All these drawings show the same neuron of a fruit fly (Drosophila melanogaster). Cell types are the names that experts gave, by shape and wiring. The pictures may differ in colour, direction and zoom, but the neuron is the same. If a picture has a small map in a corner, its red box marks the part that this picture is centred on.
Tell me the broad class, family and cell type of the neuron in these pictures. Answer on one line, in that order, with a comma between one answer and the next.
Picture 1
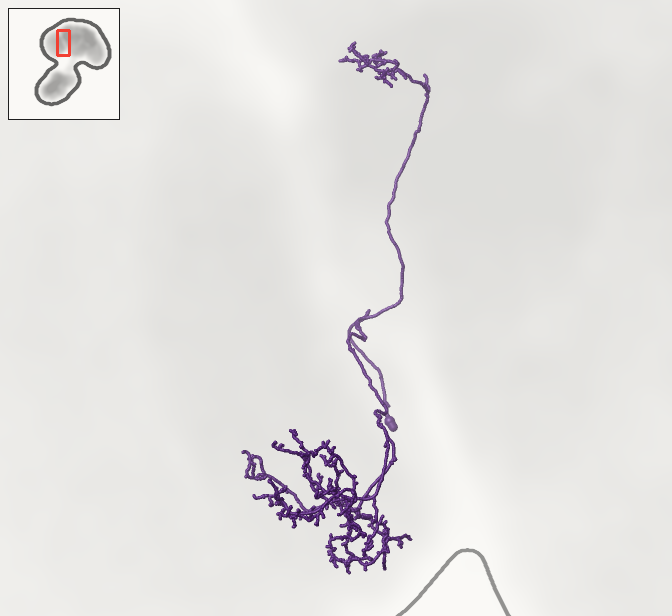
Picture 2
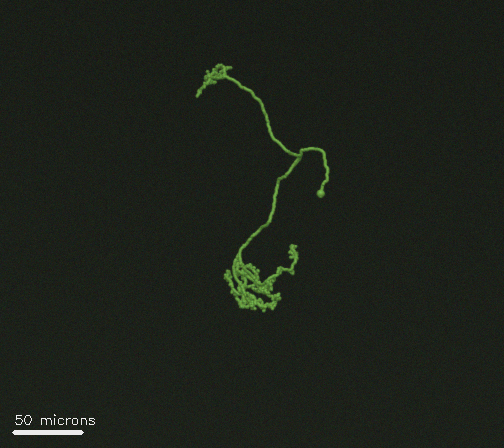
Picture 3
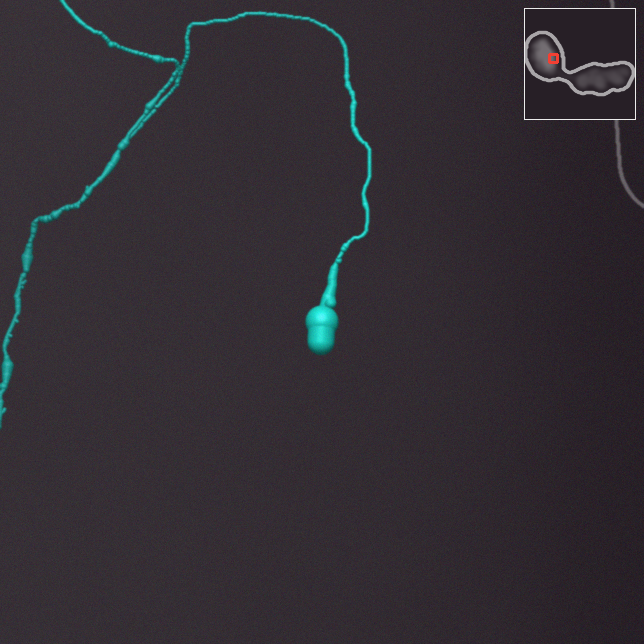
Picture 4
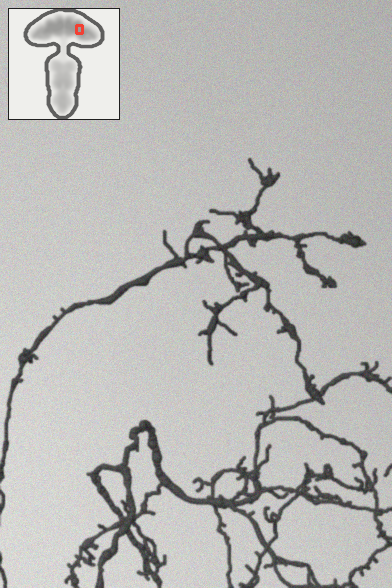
visual projection neuron, hemilineage VLPp&l1_lateral, LC43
